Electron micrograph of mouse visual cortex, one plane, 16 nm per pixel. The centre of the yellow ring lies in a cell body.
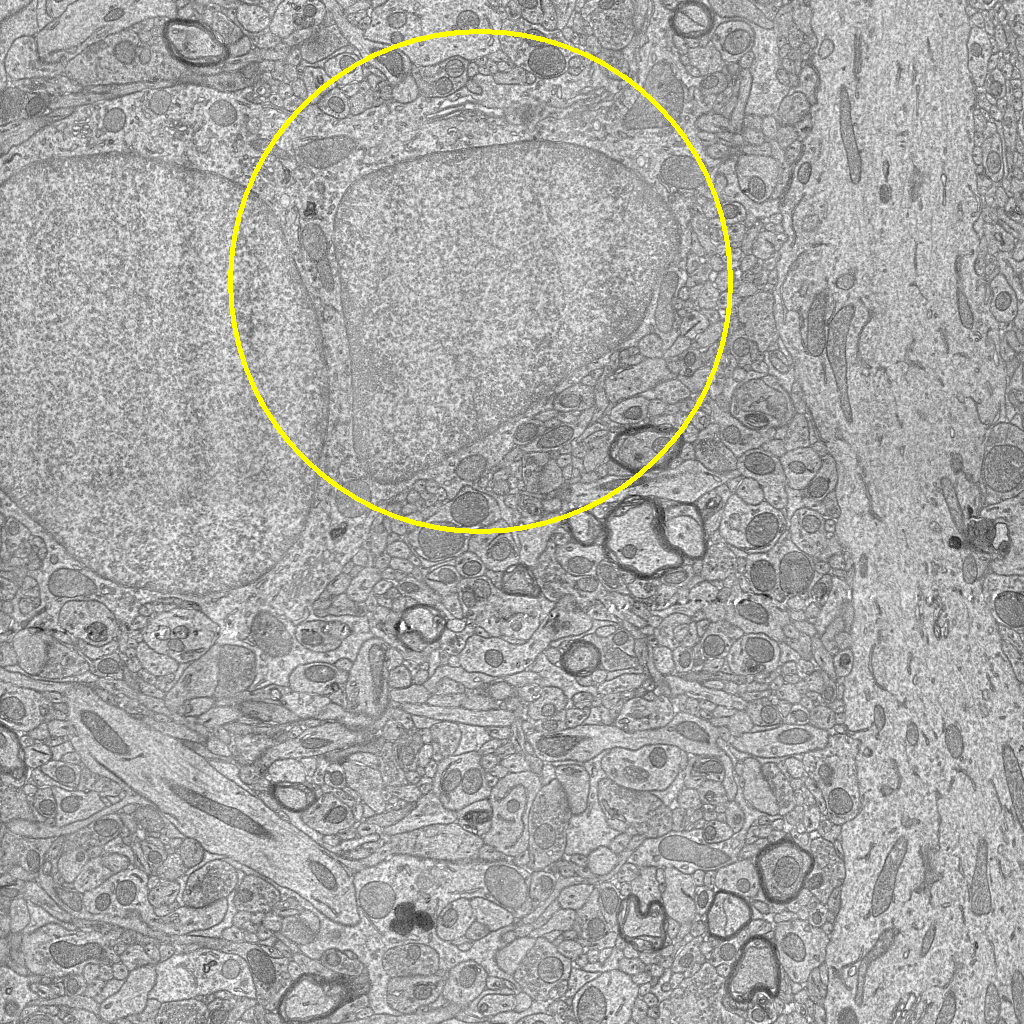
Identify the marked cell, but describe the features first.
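First, position: the nucleus sits entirely within the ring, its whole outline enclosed. Second, shape: rounded, with the left side flattened. Third, envelope: smooth, lacking deep infoldings. Fourth, chromatin: pale, fine and evenly spread, with no thick dark band along the envelope. This cell is an astrocyte.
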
